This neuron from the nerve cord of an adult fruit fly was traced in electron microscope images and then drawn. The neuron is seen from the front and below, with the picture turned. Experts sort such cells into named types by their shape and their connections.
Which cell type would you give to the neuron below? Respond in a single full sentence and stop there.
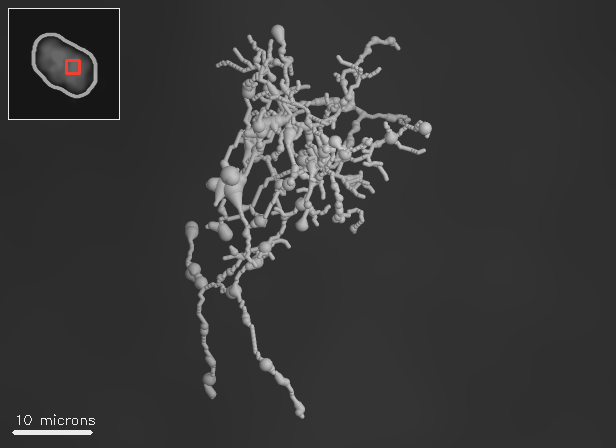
This neuron has been assigned cell type IN01B070.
